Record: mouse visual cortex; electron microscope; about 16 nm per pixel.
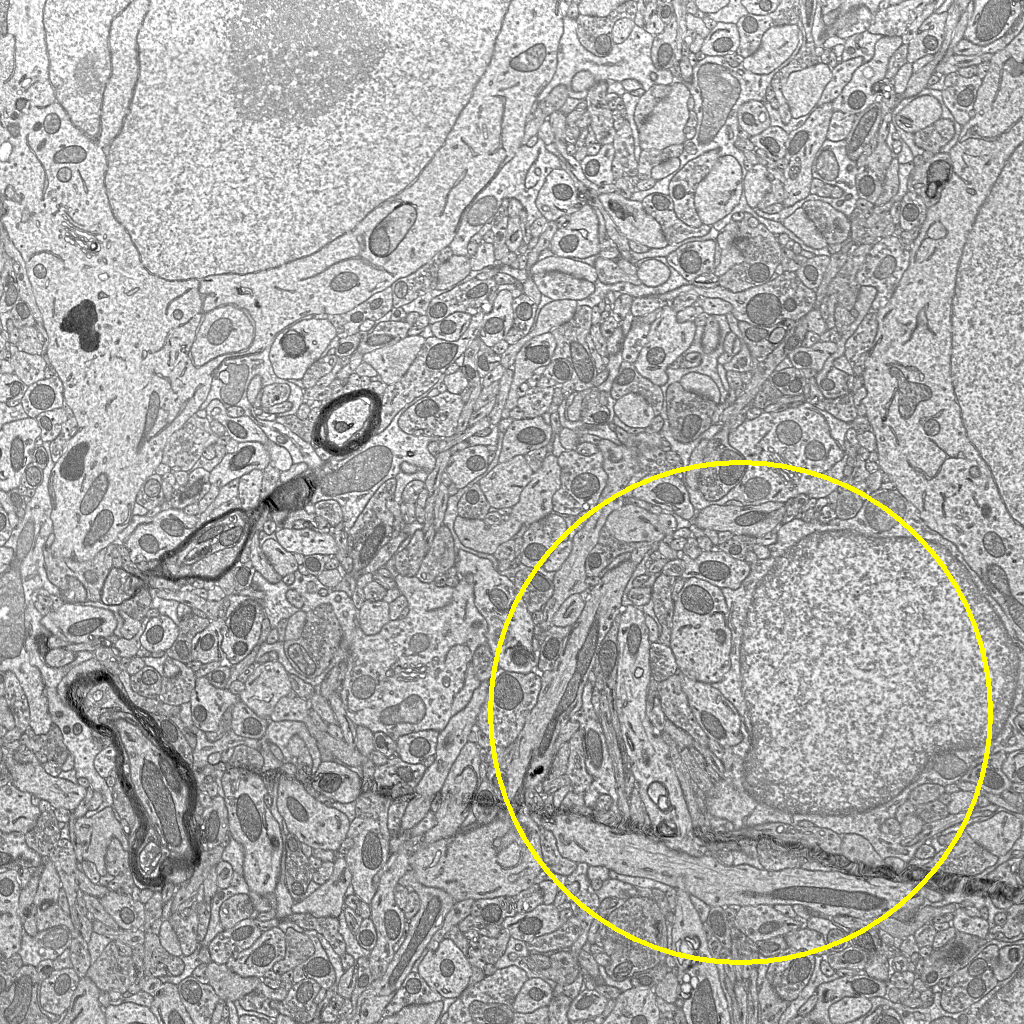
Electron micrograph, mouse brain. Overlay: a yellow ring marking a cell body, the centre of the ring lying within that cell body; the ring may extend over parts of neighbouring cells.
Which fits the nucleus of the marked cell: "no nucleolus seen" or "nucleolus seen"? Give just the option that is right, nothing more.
No nucleolus seen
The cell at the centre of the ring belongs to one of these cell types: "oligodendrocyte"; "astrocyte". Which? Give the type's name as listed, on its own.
astrocyte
